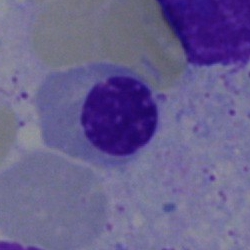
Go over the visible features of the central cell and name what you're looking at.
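Cytoplasm pale grey-blue, without granules. Nucleus toward the right; more cytoplasm on the left. No surface projections. Erythroblast.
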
